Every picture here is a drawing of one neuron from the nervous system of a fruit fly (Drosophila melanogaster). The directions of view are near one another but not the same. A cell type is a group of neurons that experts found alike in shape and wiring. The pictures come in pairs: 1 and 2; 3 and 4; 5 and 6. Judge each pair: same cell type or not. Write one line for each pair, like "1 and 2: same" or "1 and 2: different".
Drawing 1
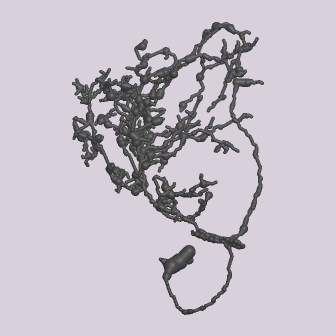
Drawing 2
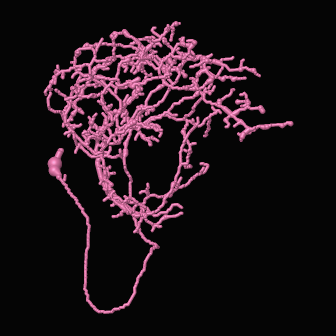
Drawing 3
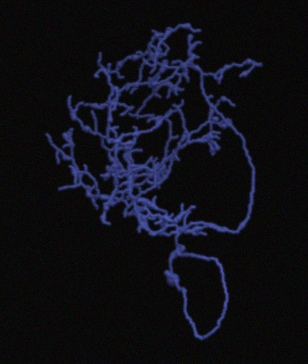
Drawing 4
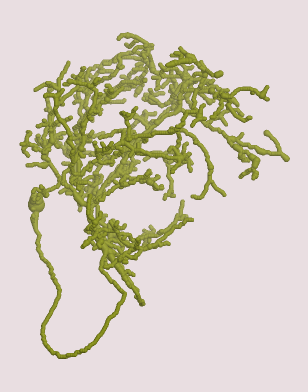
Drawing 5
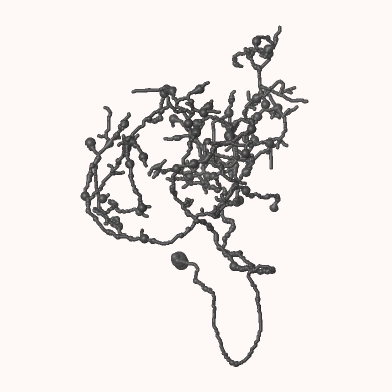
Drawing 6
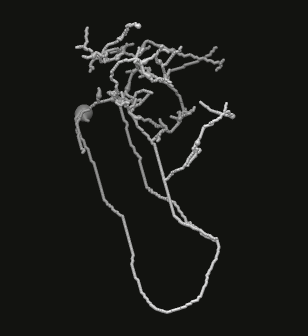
1 and 2: same
3 and 4: same
5 and 6: same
